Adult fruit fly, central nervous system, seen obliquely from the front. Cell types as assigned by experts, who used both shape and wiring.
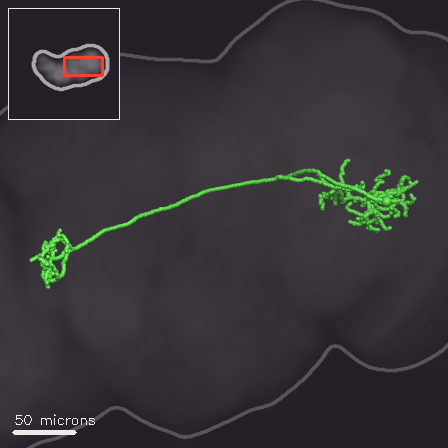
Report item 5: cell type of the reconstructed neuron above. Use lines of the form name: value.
cell type: CB4168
